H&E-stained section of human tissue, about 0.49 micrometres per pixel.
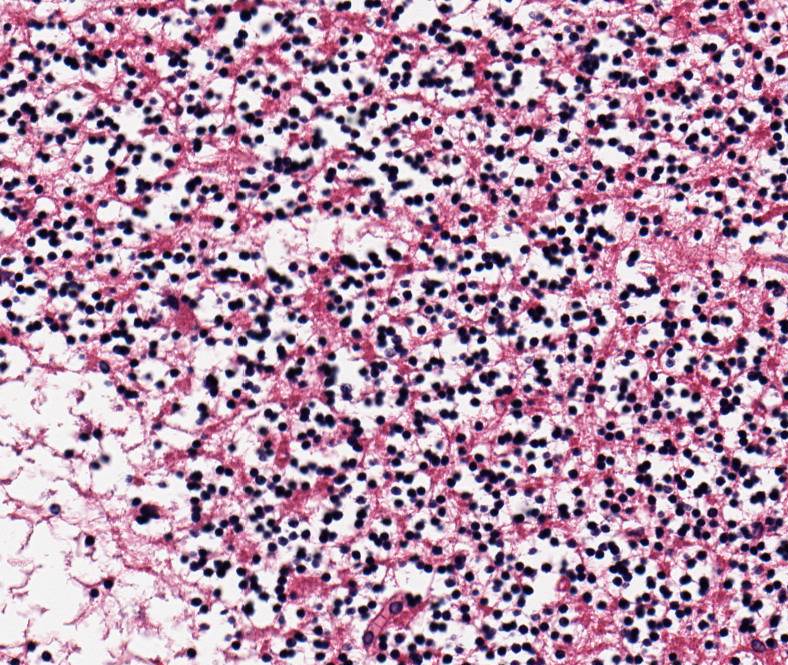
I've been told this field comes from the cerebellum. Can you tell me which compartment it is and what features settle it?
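Granular layer. Small, round, uniformly blue-black nuclei with little visible cytoplasm, densely packed at fairly even density across most of the field.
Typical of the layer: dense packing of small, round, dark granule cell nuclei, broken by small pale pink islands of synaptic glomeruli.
Here, irregular pink fibrillary patches without nuclei lie between the nuclei.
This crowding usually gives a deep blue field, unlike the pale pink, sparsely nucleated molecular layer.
Lower left corner: paler, loose pink meshwork, few nuclei.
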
